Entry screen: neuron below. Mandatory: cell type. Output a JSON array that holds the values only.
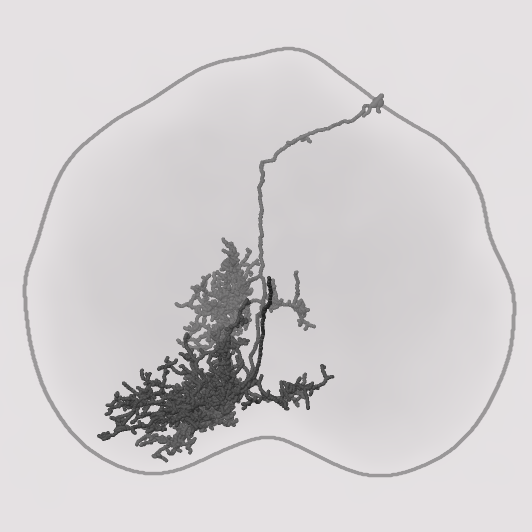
["AN09B004"]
